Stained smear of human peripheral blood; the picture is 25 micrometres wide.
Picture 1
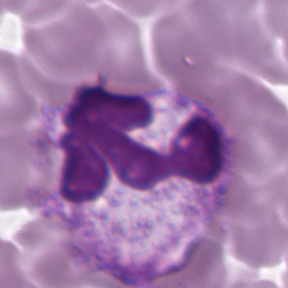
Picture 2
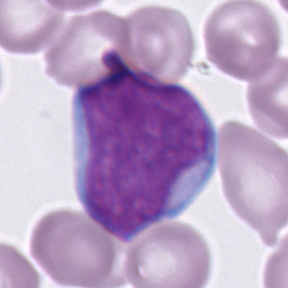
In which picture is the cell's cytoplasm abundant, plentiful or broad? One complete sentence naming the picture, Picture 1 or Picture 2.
Plentiful cytoplasm is found in the cell of picture 1.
